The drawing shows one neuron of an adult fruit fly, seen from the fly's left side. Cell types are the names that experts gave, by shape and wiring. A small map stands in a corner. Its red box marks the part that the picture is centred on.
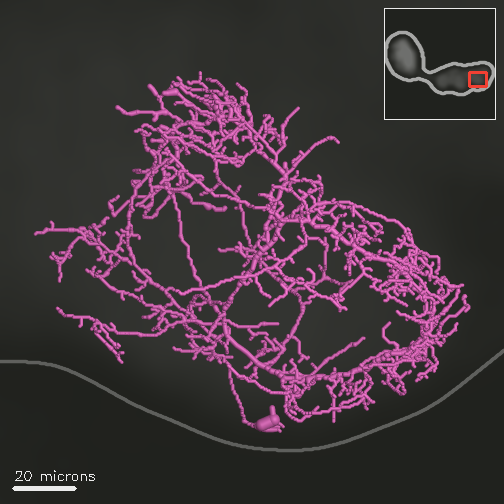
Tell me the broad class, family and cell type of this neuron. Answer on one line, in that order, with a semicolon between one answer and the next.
nerve-cord intrinsic neuron; hemilineage 16B; IN16B024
